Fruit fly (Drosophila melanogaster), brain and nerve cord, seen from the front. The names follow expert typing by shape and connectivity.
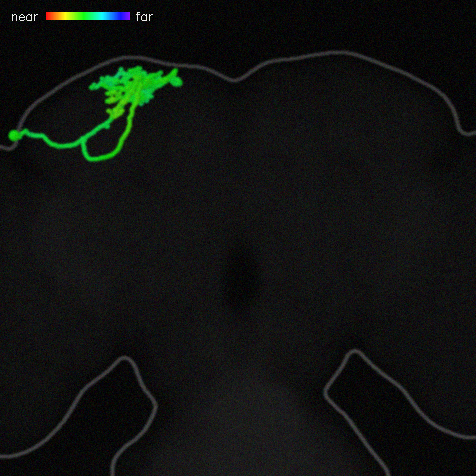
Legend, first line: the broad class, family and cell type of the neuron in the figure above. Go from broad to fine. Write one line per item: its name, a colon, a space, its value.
broad class: central-brain intrinsic neuron
family: hemilineage SLPal1
cell type: SLP024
